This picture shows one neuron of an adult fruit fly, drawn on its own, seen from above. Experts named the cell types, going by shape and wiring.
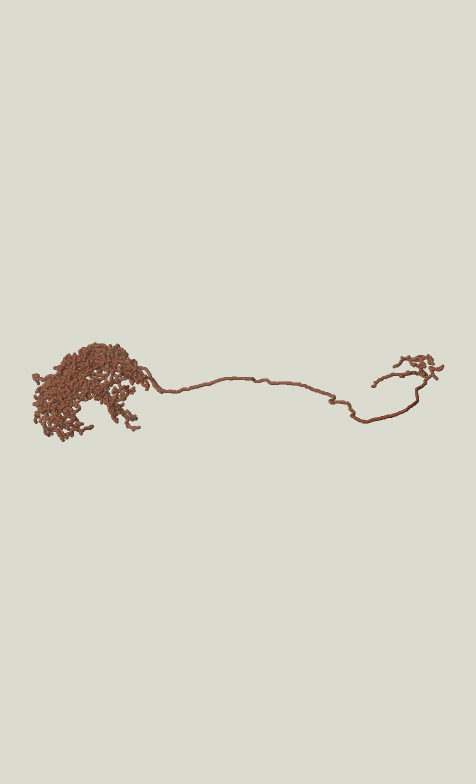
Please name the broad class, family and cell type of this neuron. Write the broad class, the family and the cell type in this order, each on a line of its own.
central-brain intrinsic neuron
hemilineage VLPl2_medial
AVLP154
